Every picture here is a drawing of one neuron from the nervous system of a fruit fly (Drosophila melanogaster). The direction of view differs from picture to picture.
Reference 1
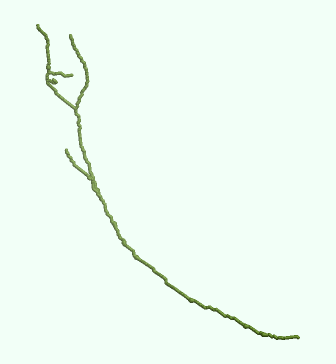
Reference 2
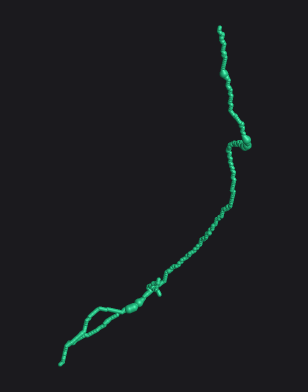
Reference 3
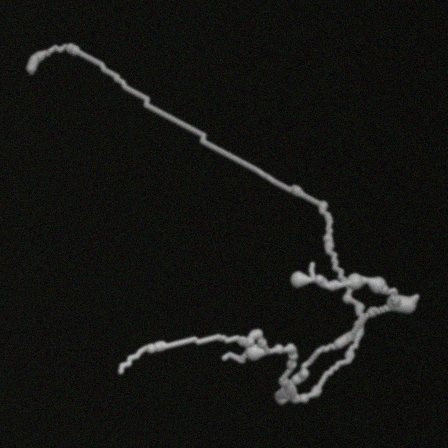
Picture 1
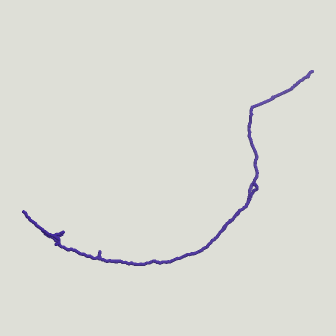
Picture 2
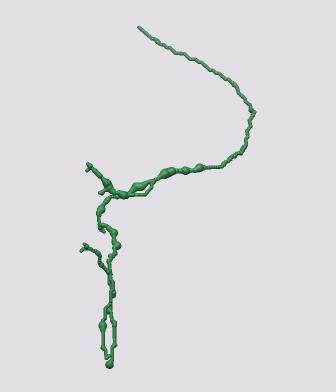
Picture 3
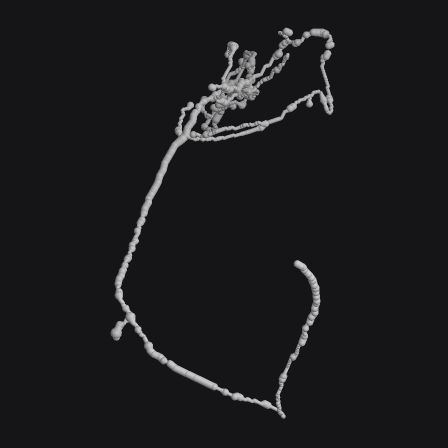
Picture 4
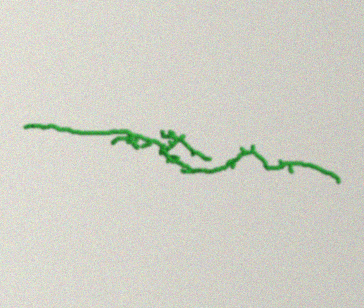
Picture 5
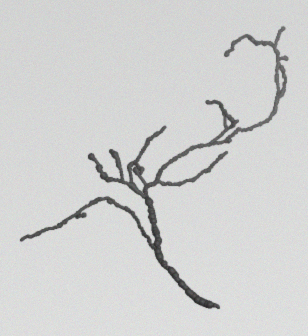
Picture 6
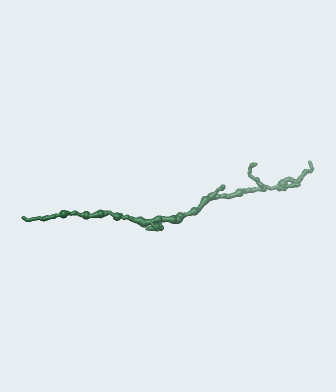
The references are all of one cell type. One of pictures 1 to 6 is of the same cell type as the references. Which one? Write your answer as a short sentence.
Picture 1 is of the same cell type.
